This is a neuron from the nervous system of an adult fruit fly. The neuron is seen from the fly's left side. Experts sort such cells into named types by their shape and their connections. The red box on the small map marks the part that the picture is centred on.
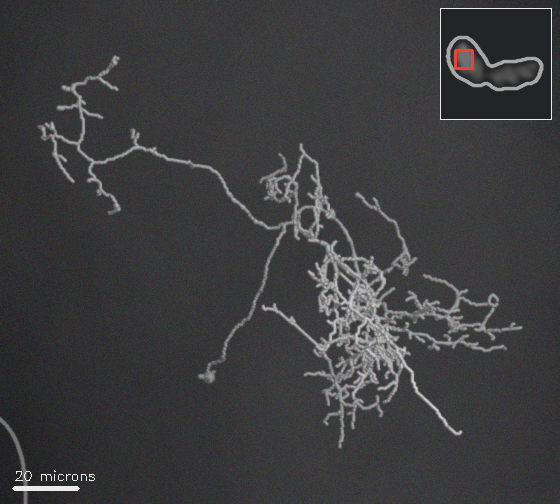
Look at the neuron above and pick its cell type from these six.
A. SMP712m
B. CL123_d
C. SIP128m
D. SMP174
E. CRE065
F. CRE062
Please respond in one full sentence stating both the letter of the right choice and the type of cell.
The neuron represents the cell type CL123_d, found under option B.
